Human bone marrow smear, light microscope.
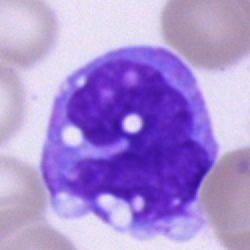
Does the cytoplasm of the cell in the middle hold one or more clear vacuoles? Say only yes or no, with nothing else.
Yes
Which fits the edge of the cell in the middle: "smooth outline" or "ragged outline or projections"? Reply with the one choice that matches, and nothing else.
Ragged outline or projections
